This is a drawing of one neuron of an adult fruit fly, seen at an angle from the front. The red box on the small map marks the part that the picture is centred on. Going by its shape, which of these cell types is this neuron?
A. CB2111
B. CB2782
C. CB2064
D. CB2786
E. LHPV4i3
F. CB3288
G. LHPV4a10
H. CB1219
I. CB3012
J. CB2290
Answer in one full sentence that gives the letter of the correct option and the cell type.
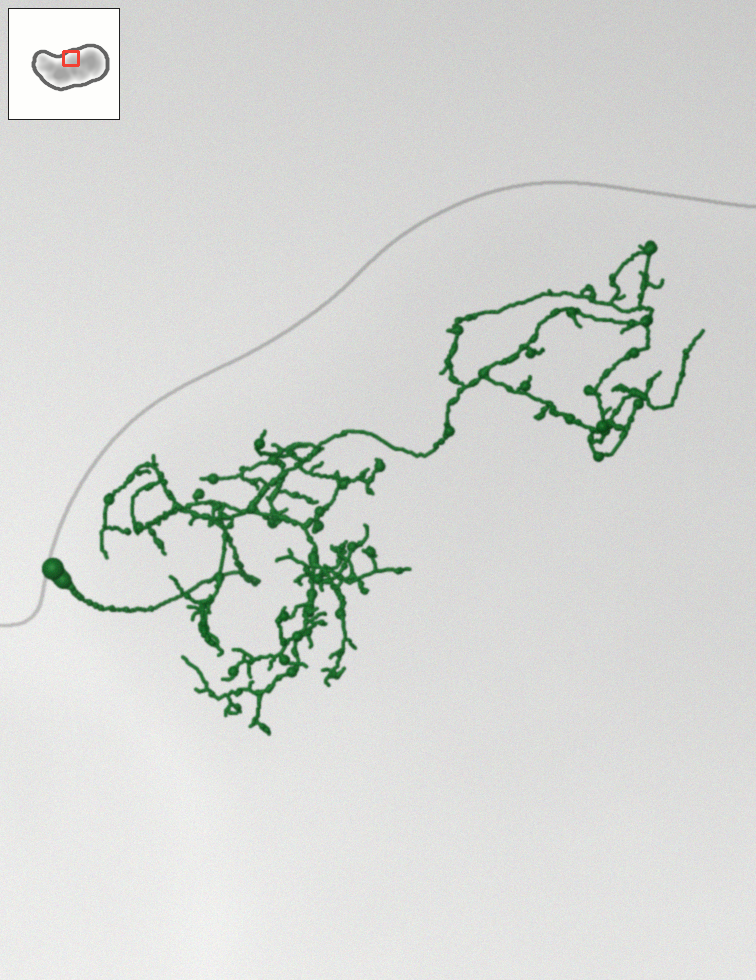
In option F is CB3288, which is the cell type of the neuron.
